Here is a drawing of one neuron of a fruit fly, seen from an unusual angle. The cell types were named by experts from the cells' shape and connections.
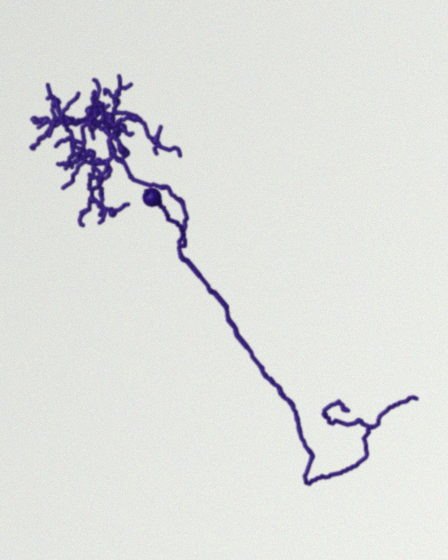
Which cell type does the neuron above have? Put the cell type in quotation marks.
"MeLo6"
